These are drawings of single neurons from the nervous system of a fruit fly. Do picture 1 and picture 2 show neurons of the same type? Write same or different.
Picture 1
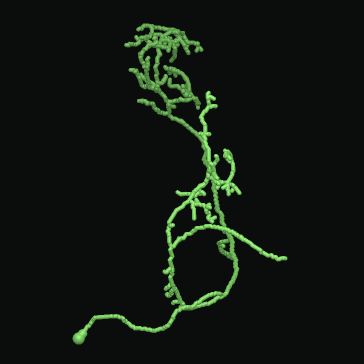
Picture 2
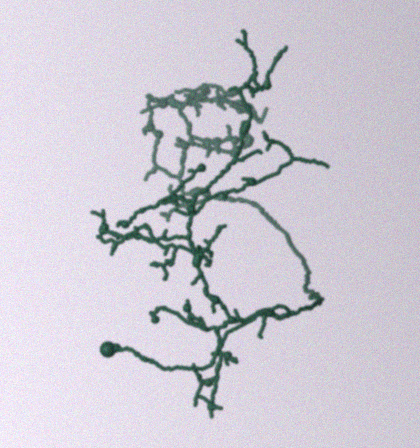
same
